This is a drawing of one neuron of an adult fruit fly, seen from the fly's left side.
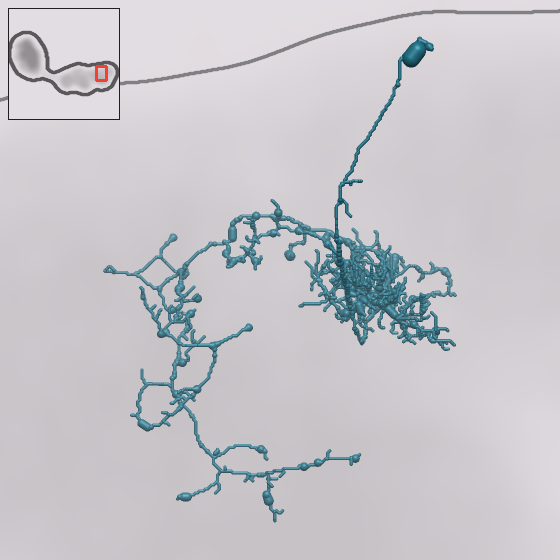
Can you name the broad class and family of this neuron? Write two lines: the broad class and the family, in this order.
nerve-cord intrinsic neuron
hemilineage 01A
